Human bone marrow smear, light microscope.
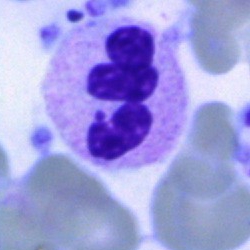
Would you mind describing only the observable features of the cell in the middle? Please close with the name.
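Its nucleus breaks into separate lobes stacked from top to bottom, and the chromatin is dark purple and coarsely clumped. There's plenty of pale pinkish-lilac cytoplasm, evenly dusted with fine pinkish-purple granules. That's a segmented neutrophil.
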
